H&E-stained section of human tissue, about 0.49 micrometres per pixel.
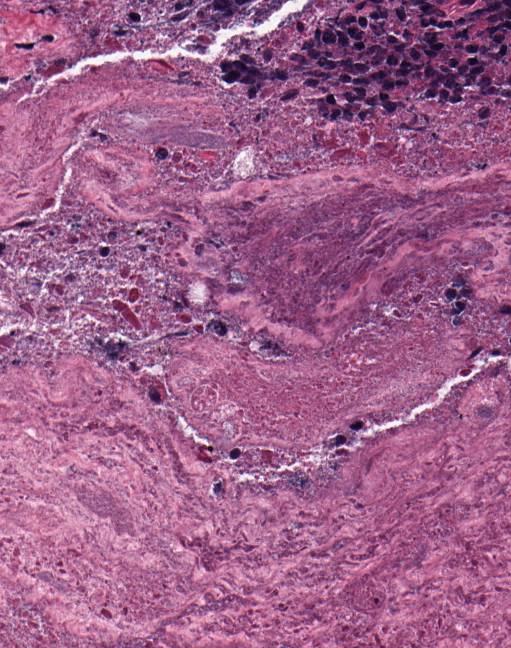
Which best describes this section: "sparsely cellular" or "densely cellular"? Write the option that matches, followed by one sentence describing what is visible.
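Sparsely cellular. Most of the field is pink, poorly cellular material, with a densely cellular area confined to the upper right corner.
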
